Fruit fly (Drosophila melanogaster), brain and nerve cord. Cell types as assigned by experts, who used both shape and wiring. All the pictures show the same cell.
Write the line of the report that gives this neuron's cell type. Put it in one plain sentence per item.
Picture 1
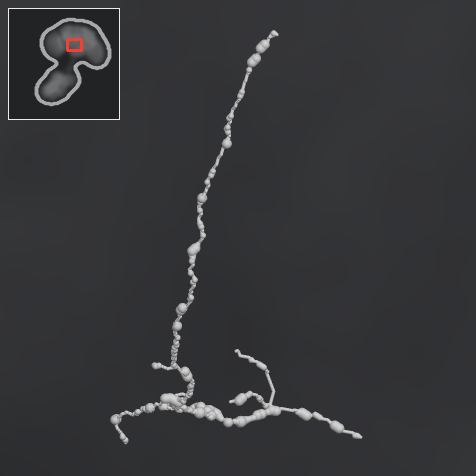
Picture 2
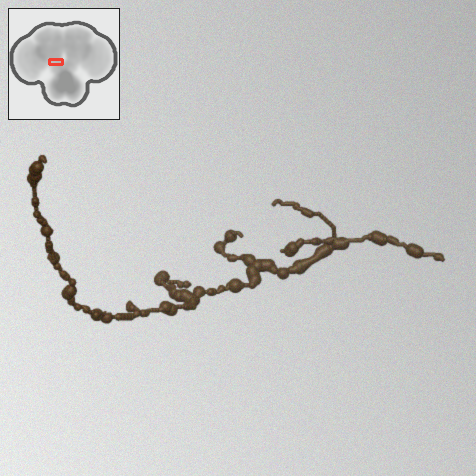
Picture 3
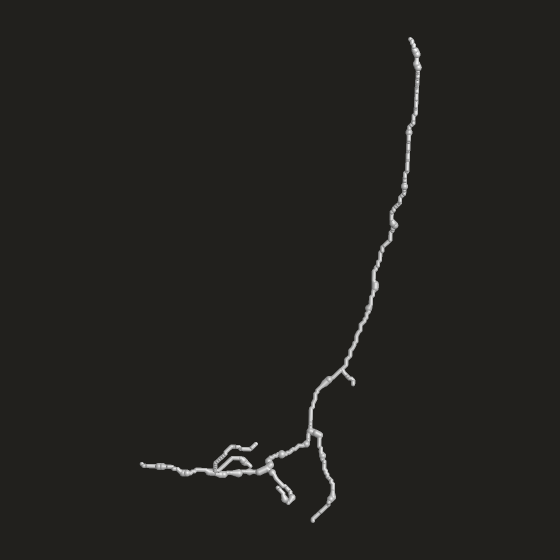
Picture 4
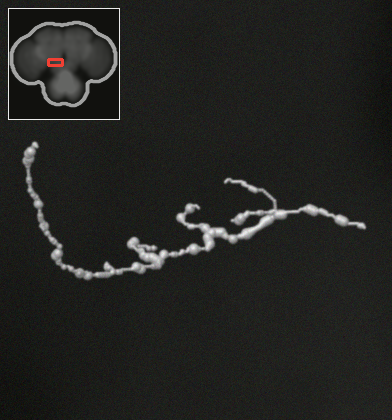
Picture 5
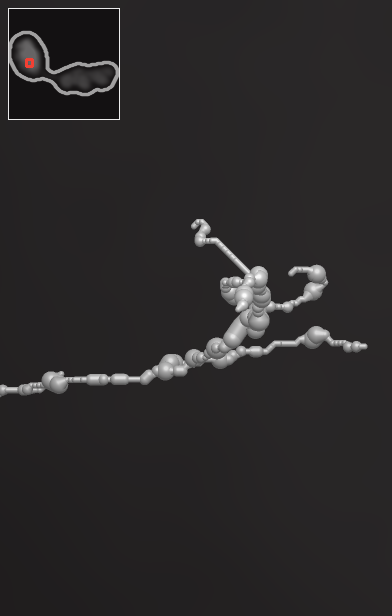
The cell type is JO-ED2_a.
